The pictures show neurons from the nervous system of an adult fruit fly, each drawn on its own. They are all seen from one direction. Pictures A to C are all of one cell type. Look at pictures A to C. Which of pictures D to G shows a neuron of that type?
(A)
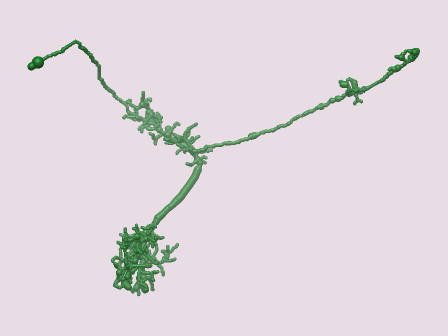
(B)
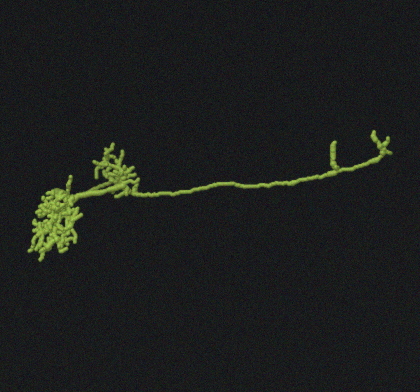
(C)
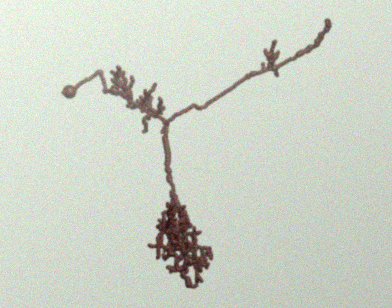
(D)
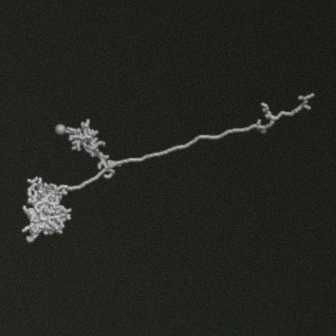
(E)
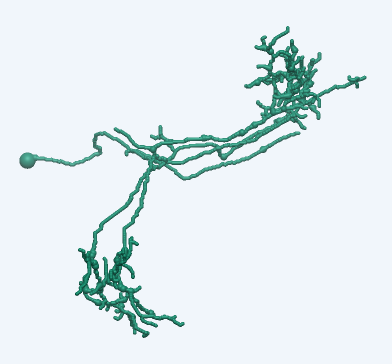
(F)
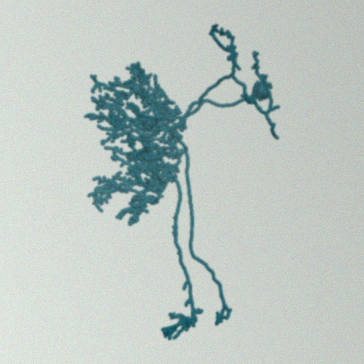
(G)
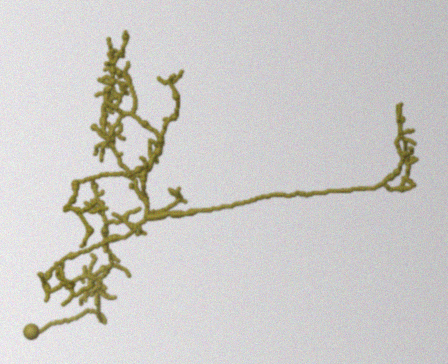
Picture D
